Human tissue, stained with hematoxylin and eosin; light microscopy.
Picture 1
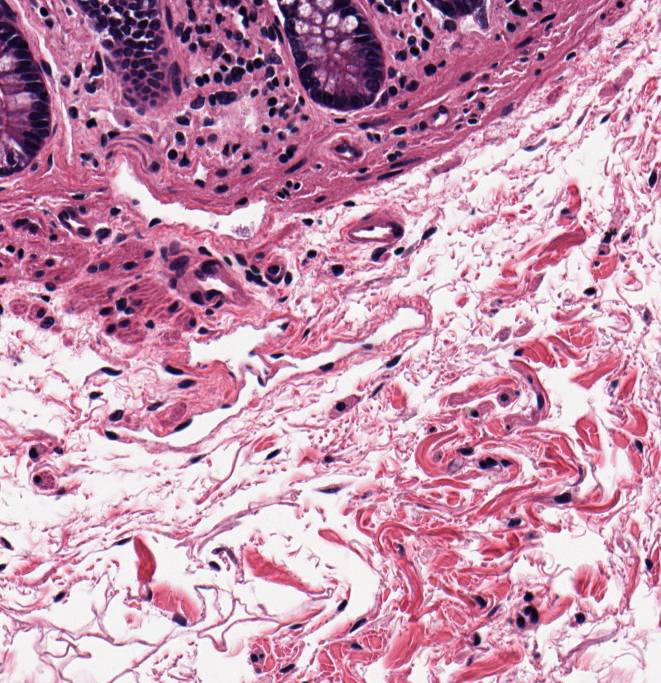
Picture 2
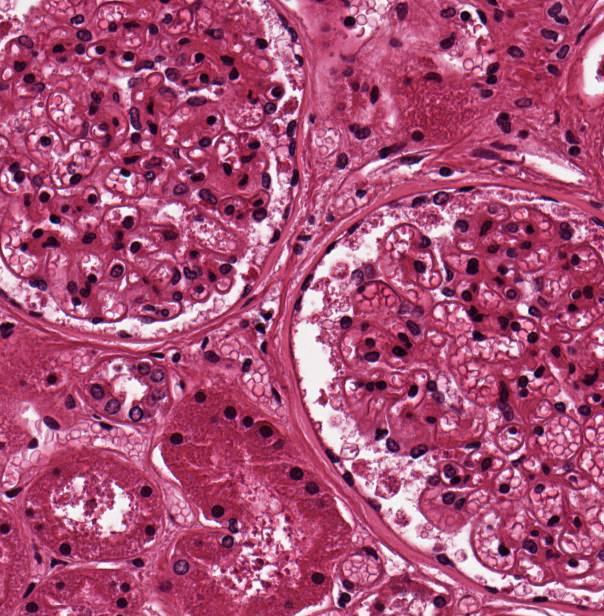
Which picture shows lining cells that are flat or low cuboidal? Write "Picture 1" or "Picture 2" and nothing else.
Picture 2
